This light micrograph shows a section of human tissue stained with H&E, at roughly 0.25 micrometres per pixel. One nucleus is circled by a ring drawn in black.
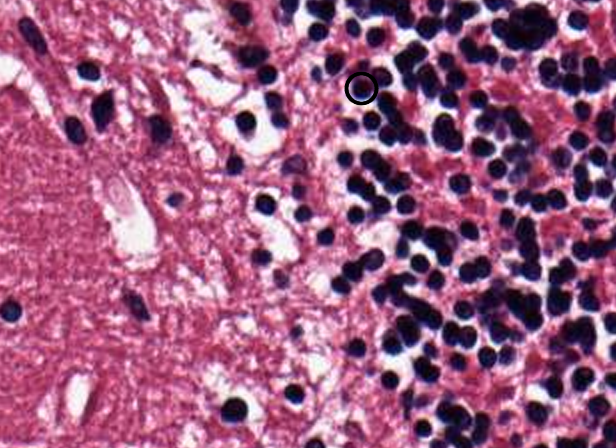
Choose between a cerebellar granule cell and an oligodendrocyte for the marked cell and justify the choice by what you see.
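Cerebellar granule cell. The nucleus is round and stains very dark, fairly evenly throughout. The nucleus is about the same size as the many dark round nuclei crowded around it. Almost no cytoplasm can be made out; the dark nucleus sits directly against pink surrounding material.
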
